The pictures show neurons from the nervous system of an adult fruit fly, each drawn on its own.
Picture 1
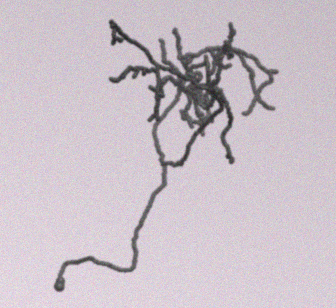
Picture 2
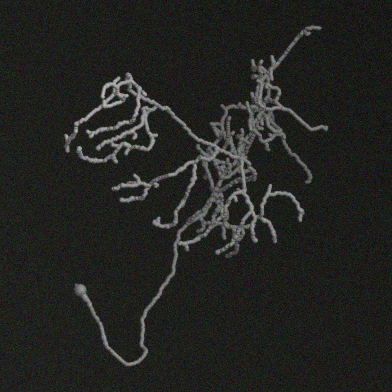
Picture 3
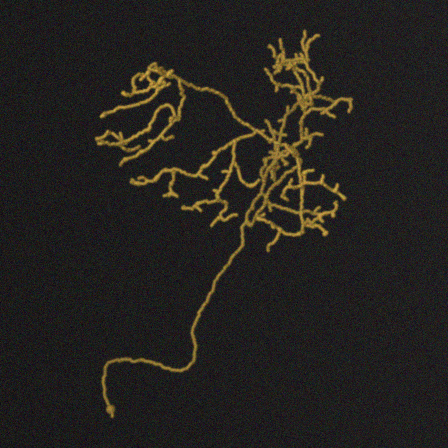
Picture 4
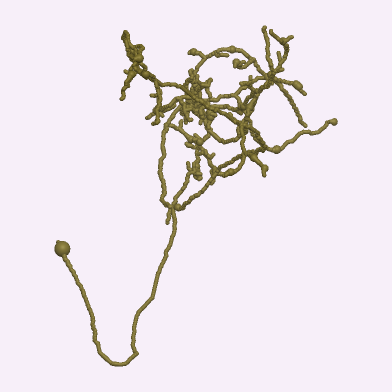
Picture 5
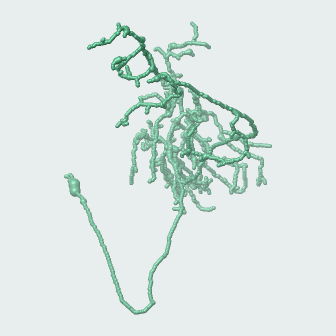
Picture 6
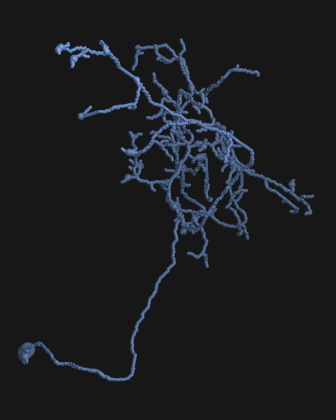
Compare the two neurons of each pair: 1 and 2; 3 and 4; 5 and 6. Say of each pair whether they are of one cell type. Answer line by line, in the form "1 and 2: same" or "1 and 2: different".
1 and 2: different
3 and 4: different
5 and 6: same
